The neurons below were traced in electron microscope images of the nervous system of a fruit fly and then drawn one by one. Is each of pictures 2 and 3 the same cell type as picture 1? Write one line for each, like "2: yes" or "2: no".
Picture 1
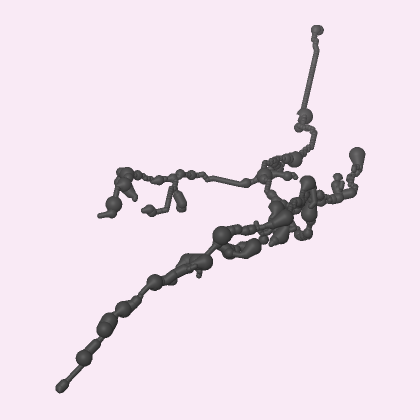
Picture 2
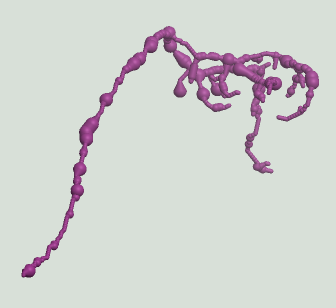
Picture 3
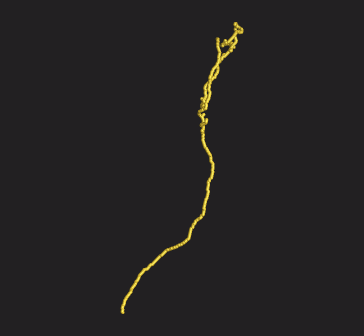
2: no
3: no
